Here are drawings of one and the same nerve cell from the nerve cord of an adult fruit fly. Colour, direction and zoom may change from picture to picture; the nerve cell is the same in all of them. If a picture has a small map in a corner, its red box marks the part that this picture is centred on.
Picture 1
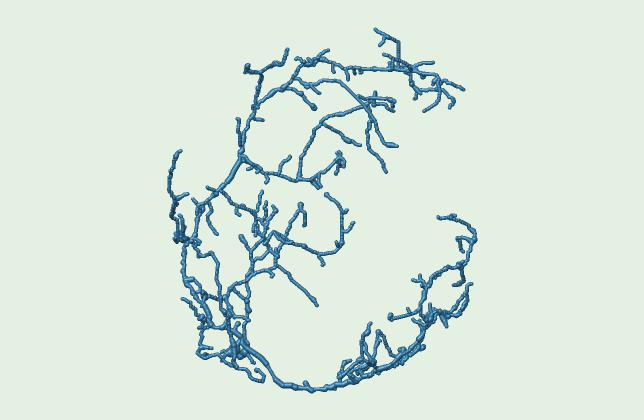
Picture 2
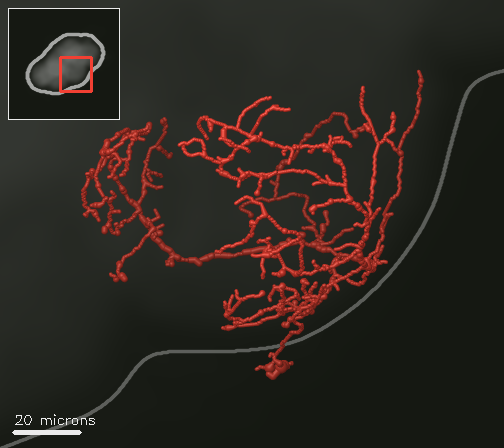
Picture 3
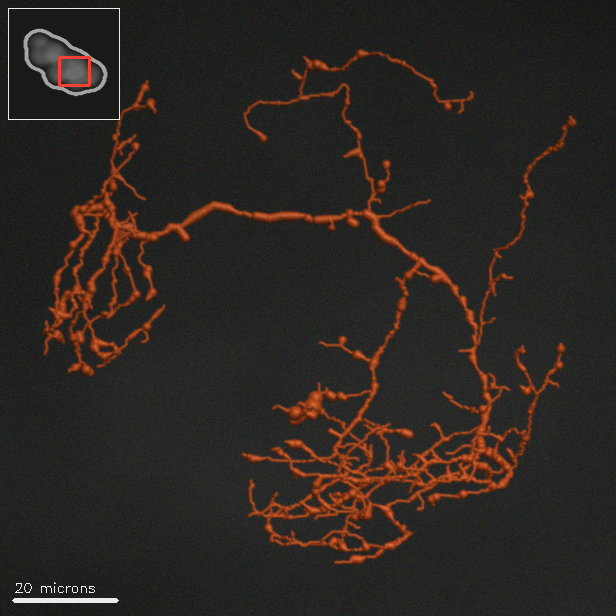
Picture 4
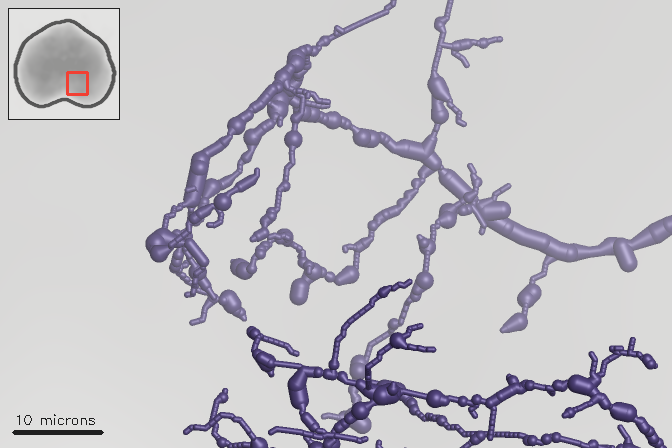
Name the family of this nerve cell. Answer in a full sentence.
The family is hemilineage 13A.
